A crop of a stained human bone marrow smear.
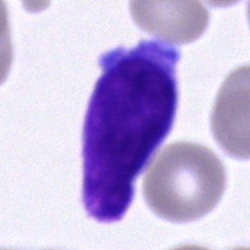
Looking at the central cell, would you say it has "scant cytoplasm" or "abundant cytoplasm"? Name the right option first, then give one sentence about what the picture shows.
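Scant cytoplasm. Cytoplasm is very scant, with no clear rim separable from the dark mass.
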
